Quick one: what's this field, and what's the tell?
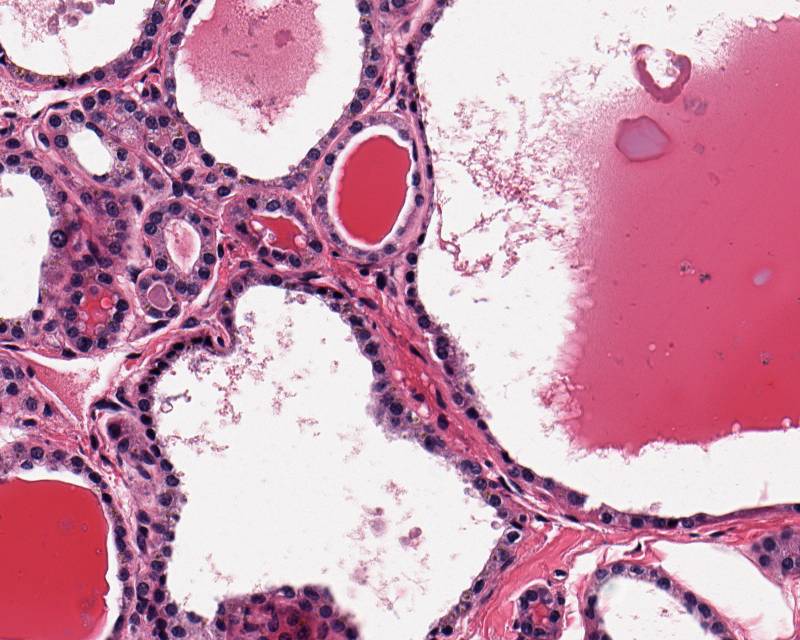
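Here we have thyroid follicle. See the lining cells' round, dark, uniform nuclei, set in a single row. Many lumens, such as the large one at the right and the oval one near the top centre, hold smooth, homogeneous pink material.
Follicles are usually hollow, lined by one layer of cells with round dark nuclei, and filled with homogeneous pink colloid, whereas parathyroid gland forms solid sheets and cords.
At centre and lower centre, several large lumens are mostly clear.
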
